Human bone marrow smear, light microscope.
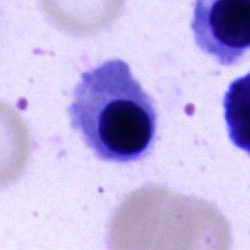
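Erythroblast: the nucleus lies off-centre, toward the lower right of the cell. Chromatin is dark and dense, showing little internal detail. Most of the cytoplasm extends to the upper left of the nucleus. The outline is irregular, with a ragged upper edge.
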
